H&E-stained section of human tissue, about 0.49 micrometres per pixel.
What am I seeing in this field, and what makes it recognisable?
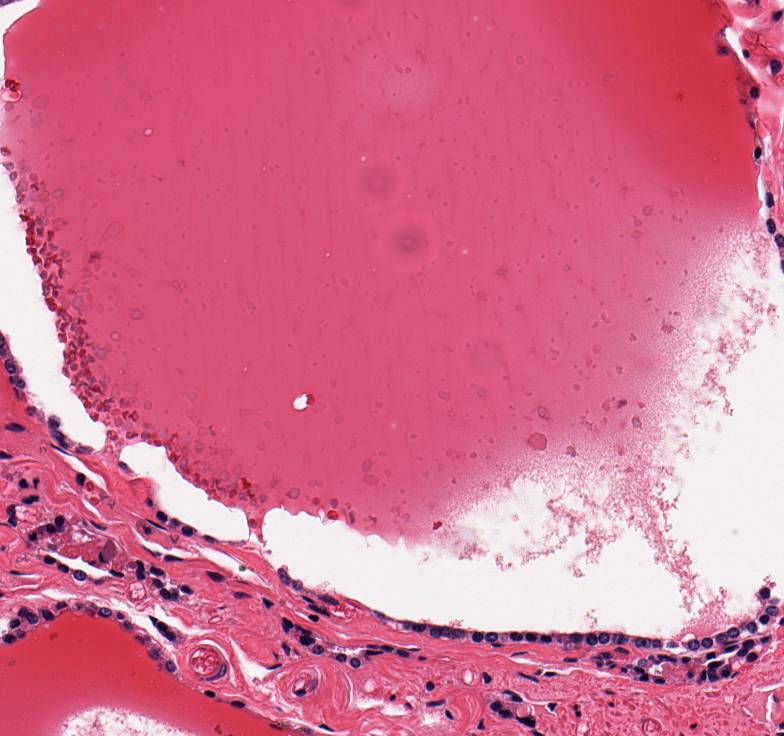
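What you are looking at is a thyroid follicle. First, a single large dilated space fills most of the upper and central field. Its lower and left borders carry a single layer of flattened to low cuboidal cells.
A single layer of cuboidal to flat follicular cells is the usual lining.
Its lumen holds homogeneous pink material that has shrunk away from the lining, leaving white gaps along the lower and left edges.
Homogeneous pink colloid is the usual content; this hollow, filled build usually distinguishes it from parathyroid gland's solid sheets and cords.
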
